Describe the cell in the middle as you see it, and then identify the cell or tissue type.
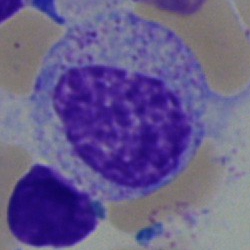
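Round, smooth outline on this one. Its chromatin is coarse and clumped, dark purple blocks with small pale gaps between them. There's a moderate rim of pale greyish-blue cytoplasm around the nucleus, widest at the top, and fine reddish-purple granules are scattered all through it. It's a myelocyte.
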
